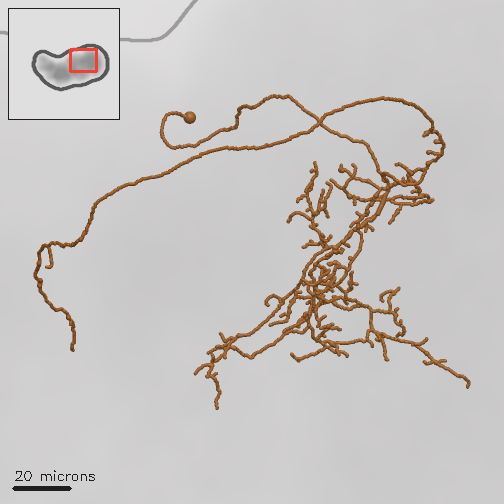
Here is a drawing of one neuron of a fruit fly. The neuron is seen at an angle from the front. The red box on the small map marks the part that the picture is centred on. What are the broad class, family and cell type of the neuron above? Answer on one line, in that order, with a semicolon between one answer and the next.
central-brain intrinsic neuron; hemilineage DM4_dorsal; pC1_14a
